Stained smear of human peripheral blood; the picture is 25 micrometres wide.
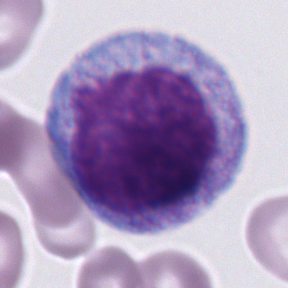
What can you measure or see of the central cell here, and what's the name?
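Starting at the edge, the outline is round and smooth, with no projections or blebs on the surface. As for size, the cell is about 18 micrometres across, and the nucleus fills about 60% of its area. Moving inward, the cytoplasm forms a pale blue rim that is widest above the nucleus. Fine purplish granules are scattered through that cytoplasm. All told, the cell is a promyelocyte.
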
